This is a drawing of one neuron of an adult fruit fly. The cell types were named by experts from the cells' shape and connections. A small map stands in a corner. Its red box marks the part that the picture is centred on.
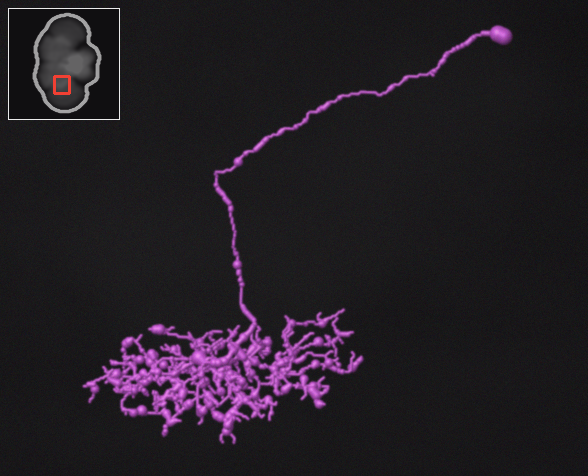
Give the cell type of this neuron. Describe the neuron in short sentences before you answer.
Its cell body lies at the upper right of the picture. The picture shows dozens of branch ends. This is an optic-lobe intrinsic neuron. The cell type is Li25.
